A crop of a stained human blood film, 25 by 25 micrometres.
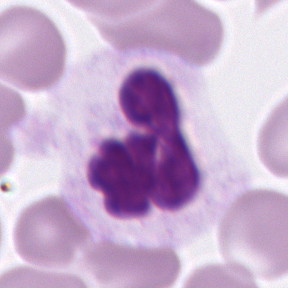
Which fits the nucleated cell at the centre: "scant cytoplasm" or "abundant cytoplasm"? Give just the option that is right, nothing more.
Abundant cytoplasm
